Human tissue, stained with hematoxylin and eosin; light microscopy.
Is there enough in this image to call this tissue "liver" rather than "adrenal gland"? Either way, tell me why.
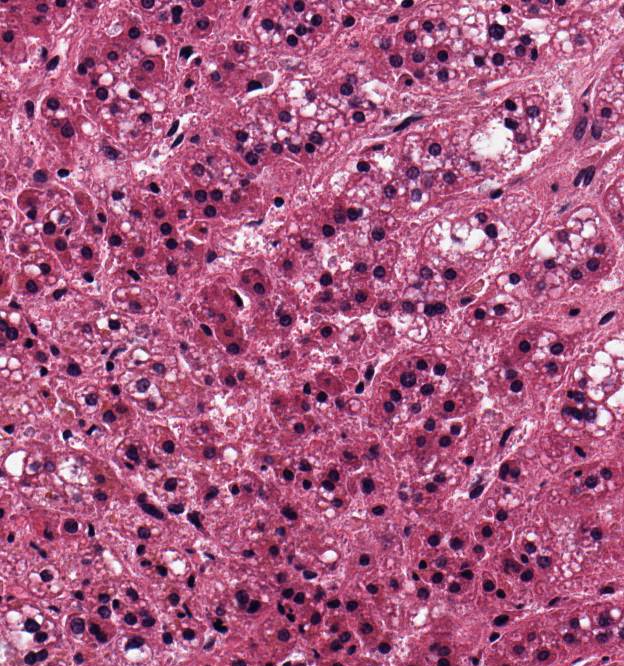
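Adrenal gland. First, arrangement: polygonal cells in nests and short cords across the whole field, divided by thin stromal strands. Second, cytoplasm: abundant, pink and finely granular in most cells, with several small clear round vacuoles in many. Third, stroma: scant thin pink strands carrying a few slender spindle-shaped nuclei, clearest in the upper right.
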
